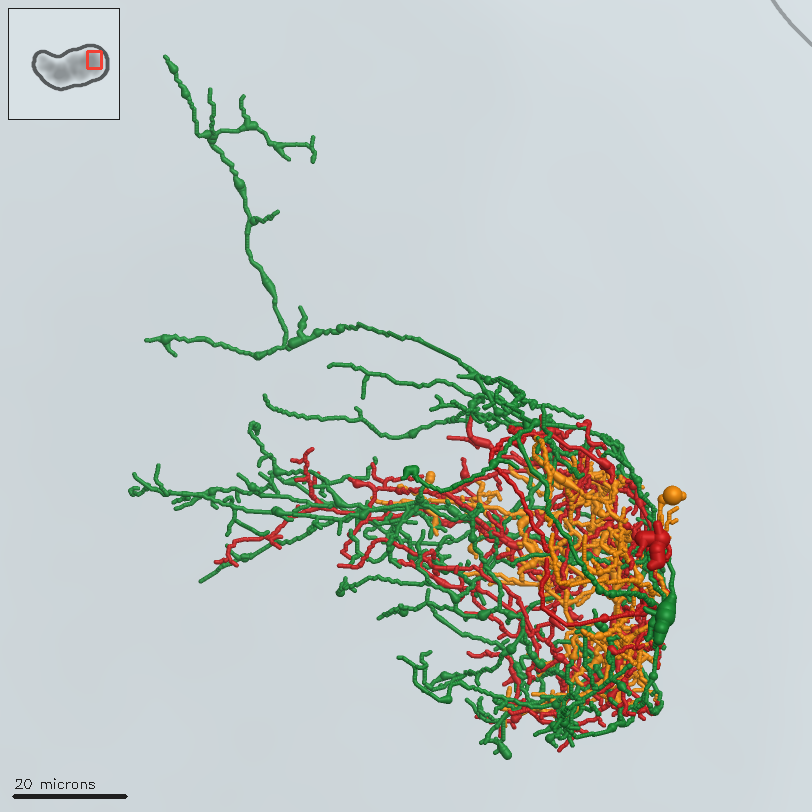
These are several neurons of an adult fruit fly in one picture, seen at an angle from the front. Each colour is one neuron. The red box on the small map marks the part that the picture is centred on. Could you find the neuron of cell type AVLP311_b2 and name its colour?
red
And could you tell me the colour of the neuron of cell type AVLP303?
green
